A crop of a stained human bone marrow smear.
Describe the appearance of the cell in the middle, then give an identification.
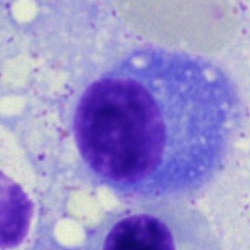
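Within the nucleus the chromatin is dark purple and fairly dense throughout, and no distinct nucleolus stands out. Small clear spots are scattered through the cytoplasm, which shows no coarse dark purple granules. The cell is a plasma cell.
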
